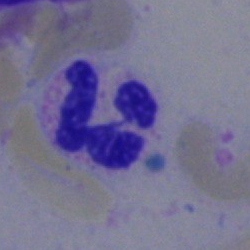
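Segmented neutrophil at the centre of a stained human bone marrow smear. Its nucleus is divided into several lobes connected by thin strands, with dense, dark purple chromatin. The pale pink cytoplasm contains fine pinkish-lilac granules.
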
